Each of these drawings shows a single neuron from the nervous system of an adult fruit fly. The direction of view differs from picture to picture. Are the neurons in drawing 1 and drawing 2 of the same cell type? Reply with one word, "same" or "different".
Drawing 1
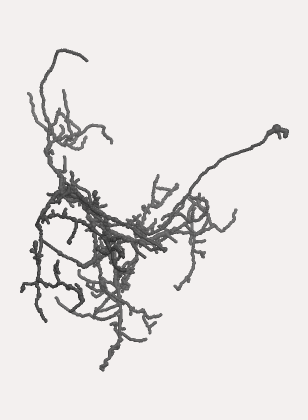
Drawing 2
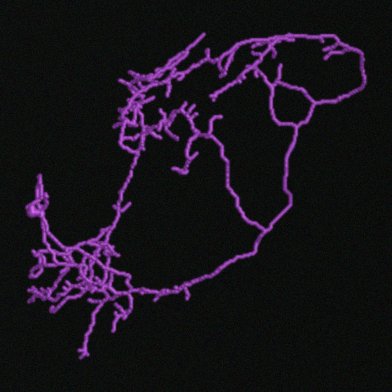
different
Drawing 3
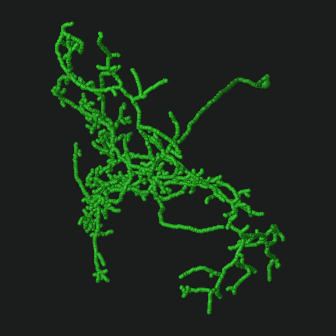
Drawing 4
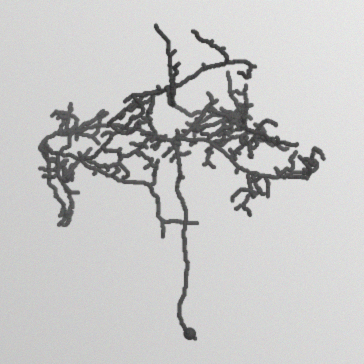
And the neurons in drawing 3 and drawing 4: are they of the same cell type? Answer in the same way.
same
